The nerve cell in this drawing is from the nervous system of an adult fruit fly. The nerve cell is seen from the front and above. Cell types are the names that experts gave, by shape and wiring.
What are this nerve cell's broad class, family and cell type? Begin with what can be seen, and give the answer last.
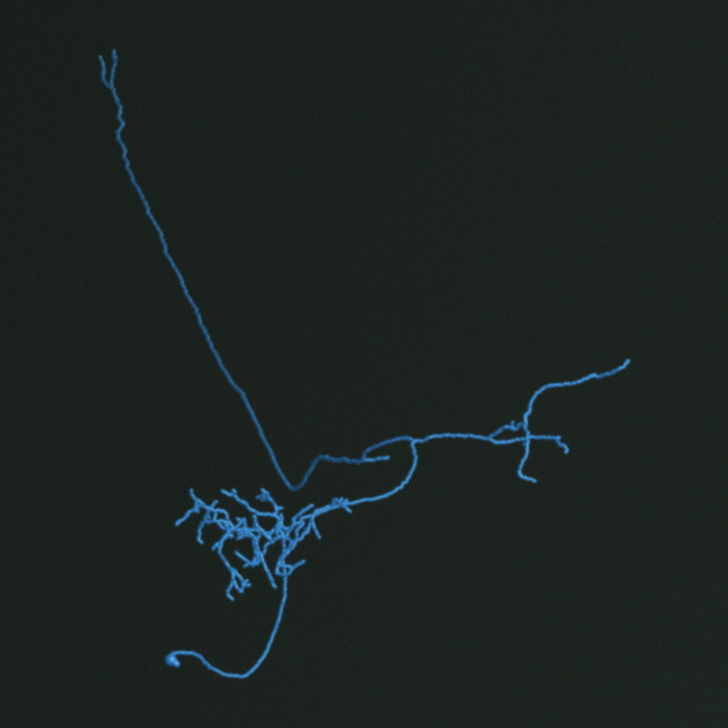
Its cell body lies at the lower left of the picture. In this view it is about as wide as it is tall. It is a descending neuron. The family is hemilineage LB7. The cell type is DNg07.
